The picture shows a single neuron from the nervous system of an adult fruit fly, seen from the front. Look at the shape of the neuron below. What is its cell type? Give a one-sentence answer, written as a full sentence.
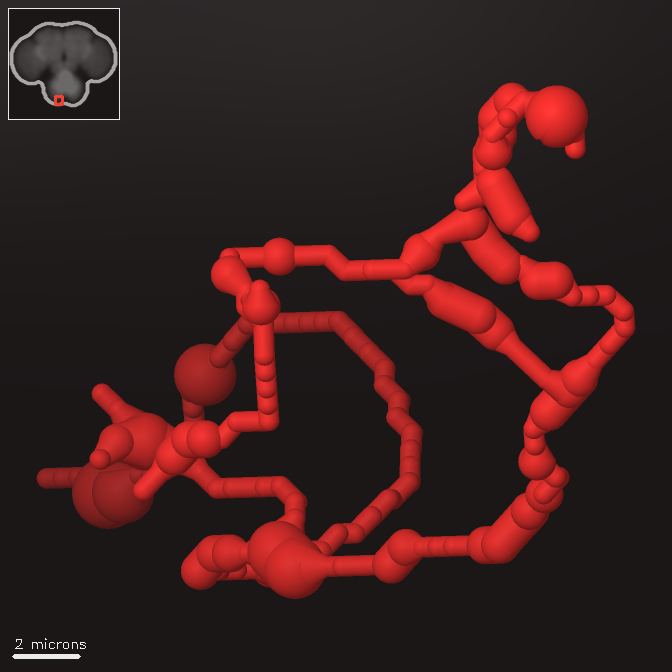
This neuron is given the cell type SNta26.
